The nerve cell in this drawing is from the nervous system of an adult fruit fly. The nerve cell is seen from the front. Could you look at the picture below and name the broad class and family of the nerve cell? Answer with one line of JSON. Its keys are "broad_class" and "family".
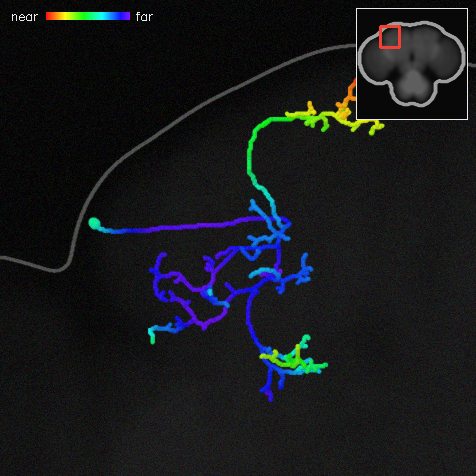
{"broad_class": "central-brain intrinsic neuron", "family": "hemilineage LHp2"}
